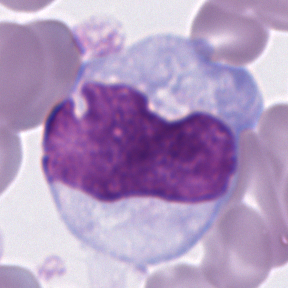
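Monocyte at the centre of a stained peripheral blood smear. Its irregular nucleus is drawn out side to side across most of the cell's width, with a deep notch cut into the upper-left edge. The chromatin is fine and lacy rather than coarsely clumped, and the abundant cytoplasm is pale grey-blue.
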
